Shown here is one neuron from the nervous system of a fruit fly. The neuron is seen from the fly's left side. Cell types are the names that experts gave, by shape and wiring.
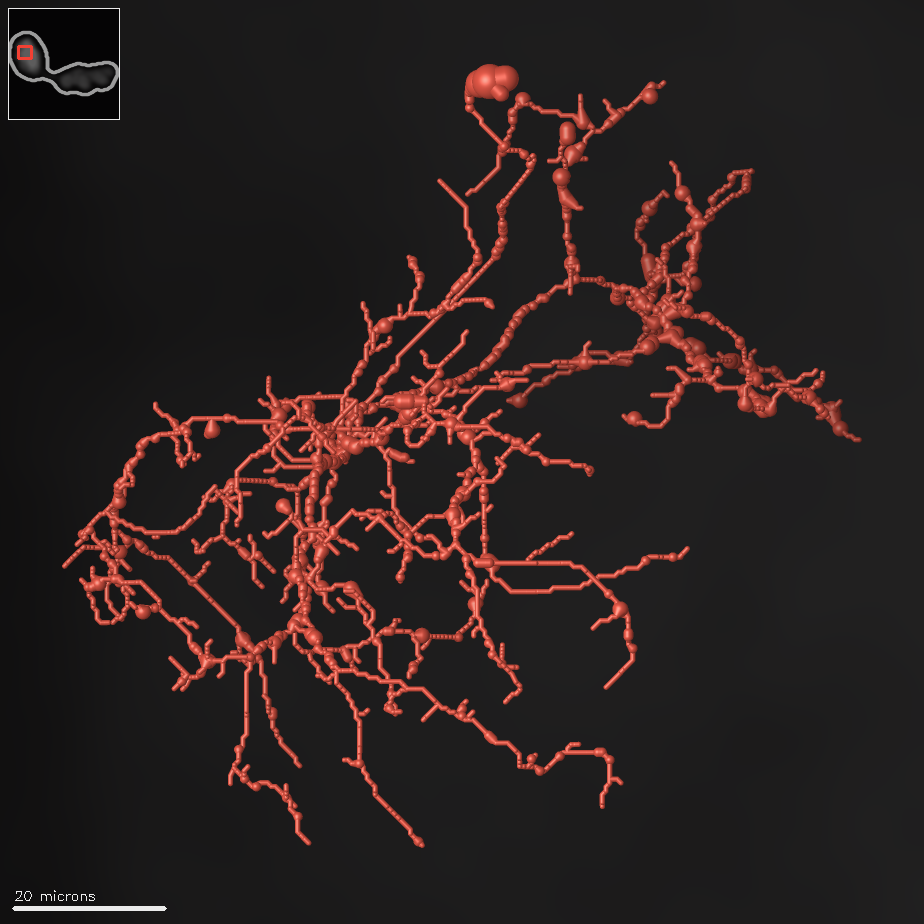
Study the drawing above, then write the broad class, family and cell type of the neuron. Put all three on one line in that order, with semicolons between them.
central-brain intrinsic neuron; hemilineage LHl2_ventral; AVLP064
